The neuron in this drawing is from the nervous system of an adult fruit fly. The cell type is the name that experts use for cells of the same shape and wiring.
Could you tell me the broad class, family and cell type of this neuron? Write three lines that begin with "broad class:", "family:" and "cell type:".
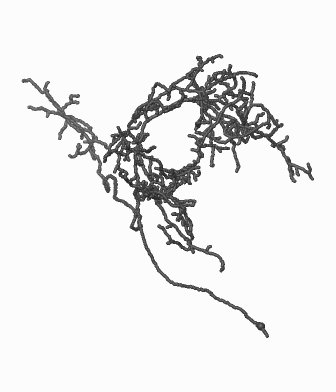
broad class: nerve-cord intrinsic neuron
family: hemilineage 23B
cell type: IN23B028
